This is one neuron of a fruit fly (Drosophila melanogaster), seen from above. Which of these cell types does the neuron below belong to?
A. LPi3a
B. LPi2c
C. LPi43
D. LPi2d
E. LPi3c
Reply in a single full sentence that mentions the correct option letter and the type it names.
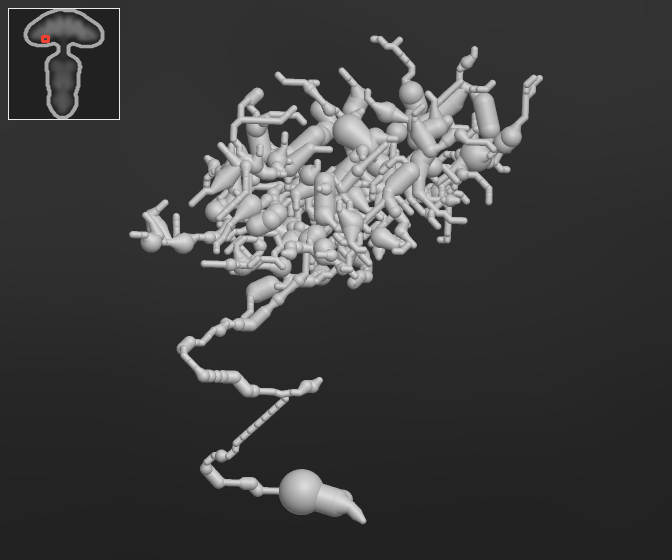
Regarding cell type, the neuron matches LPi43, option C.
